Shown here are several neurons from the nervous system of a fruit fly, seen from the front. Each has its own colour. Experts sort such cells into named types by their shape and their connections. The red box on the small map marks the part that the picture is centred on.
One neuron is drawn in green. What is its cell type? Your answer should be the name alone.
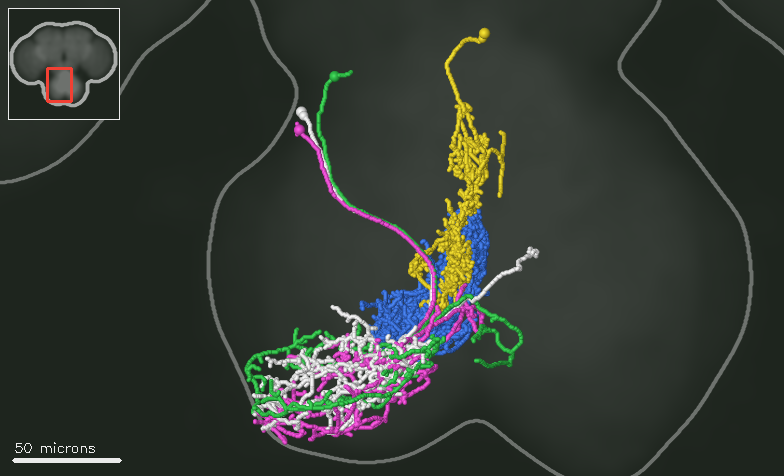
IN23B049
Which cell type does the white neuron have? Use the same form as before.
IN23B023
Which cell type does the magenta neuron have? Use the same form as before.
IN23B020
